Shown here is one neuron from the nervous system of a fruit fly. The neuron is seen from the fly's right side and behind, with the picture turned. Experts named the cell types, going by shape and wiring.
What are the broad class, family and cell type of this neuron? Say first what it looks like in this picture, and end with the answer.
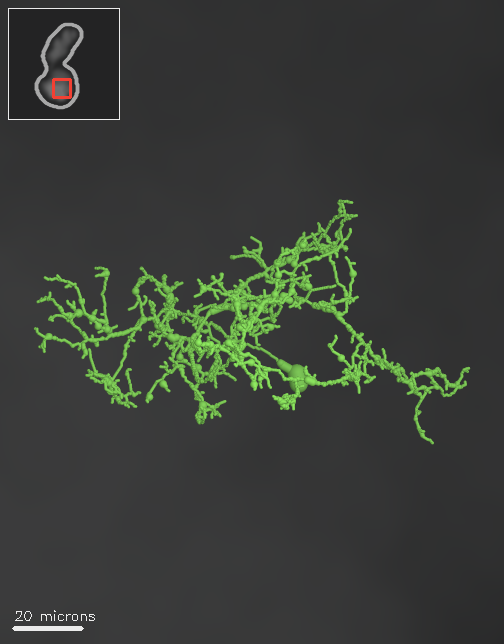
The cell body is in the middle of the picture. From left to right in the picture it spans about 130 microns. The picture shows more than a hundred branch ends. It is a central-brain intrinsic neuron. Its family is hemilineage VLPl2_medial. Its cell type is AVLP179.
